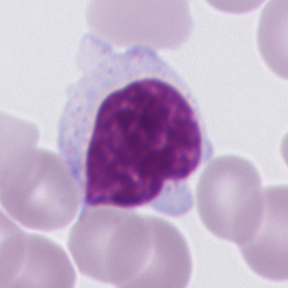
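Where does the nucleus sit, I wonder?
Off-centre, toward the lower right of the cell.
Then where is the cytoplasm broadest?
On the upper left side of the nucleus. The outline is irregular, with ragged projections along the upper and left edges.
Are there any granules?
A few fine lilac ones, scattered through the cytoplasm.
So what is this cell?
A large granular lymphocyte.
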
